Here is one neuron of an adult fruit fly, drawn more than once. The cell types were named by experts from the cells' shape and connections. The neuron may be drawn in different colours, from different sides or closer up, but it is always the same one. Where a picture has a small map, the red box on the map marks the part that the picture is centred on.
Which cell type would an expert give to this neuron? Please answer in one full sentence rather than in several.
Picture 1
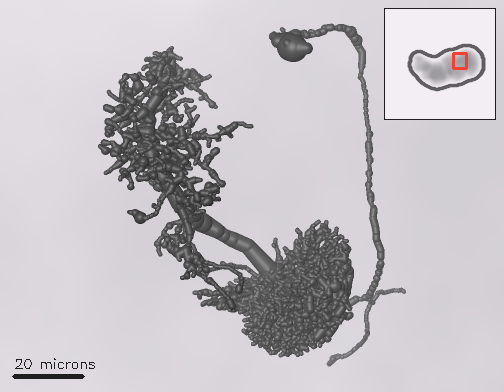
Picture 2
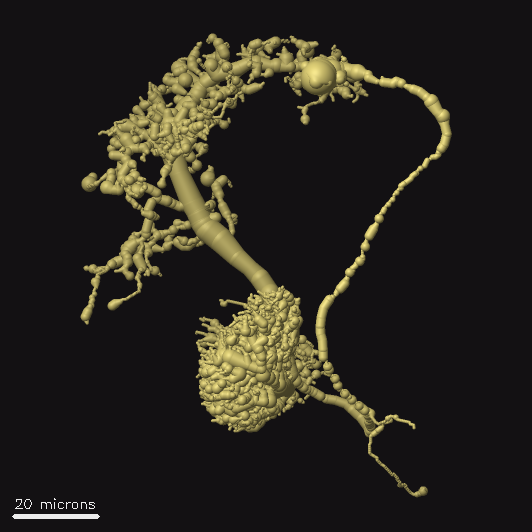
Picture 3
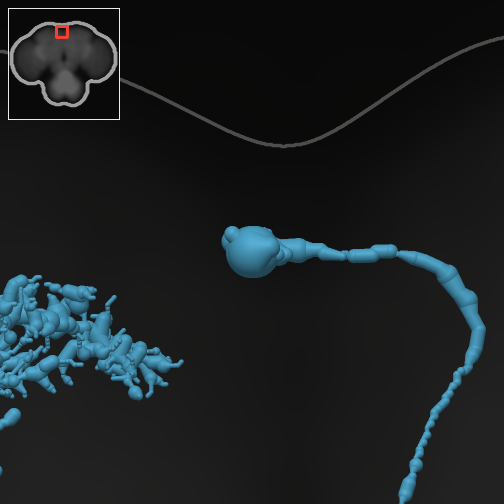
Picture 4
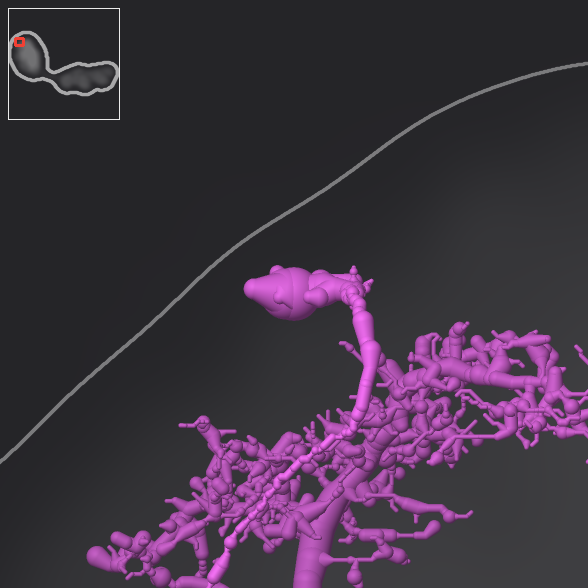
This neuron carries the cell type designation MBON01.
